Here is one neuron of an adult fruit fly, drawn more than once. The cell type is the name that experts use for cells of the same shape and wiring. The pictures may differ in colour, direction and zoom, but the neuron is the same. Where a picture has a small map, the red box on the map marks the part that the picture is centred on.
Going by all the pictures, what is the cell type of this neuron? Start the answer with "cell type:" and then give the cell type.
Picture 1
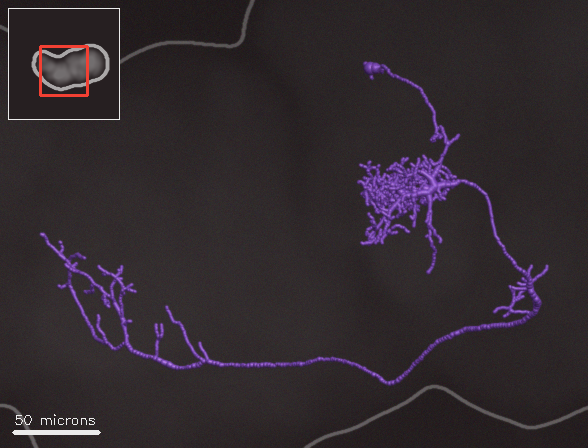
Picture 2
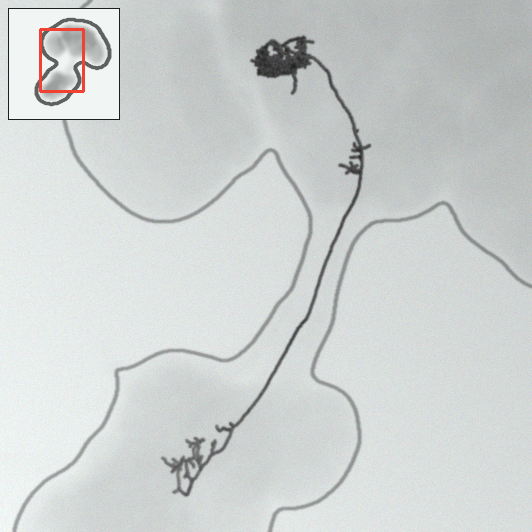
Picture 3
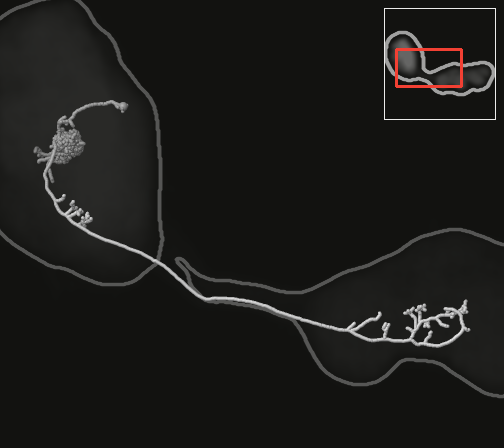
cell type: DNp04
